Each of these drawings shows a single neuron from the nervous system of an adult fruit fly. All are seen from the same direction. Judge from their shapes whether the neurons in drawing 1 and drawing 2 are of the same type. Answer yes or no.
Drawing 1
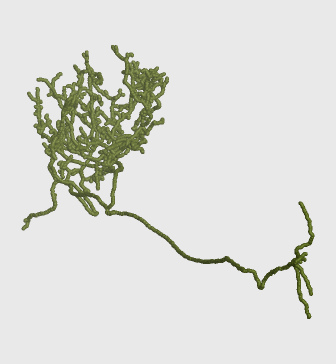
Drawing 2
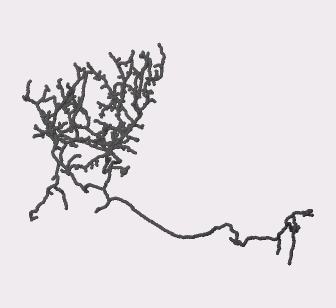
yes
